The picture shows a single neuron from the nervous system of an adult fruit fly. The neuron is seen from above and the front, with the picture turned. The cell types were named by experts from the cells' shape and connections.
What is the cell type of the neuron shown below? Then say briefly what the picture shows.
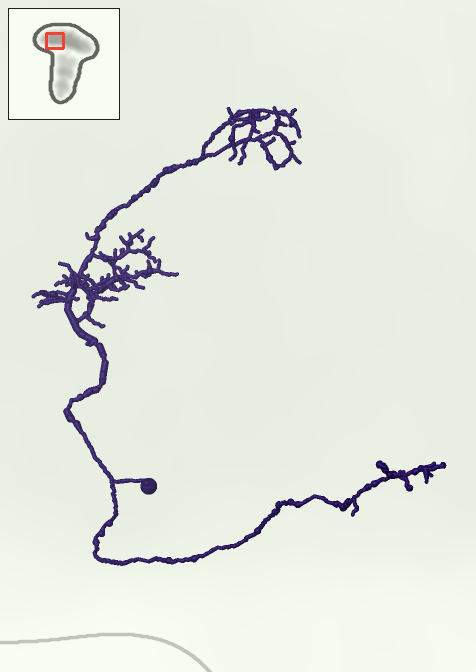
Its cell type is LLPC2. This is a visual projection neuron. The picture shows dozens of branch ends. As drawn here it is about as wide as it is tall.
